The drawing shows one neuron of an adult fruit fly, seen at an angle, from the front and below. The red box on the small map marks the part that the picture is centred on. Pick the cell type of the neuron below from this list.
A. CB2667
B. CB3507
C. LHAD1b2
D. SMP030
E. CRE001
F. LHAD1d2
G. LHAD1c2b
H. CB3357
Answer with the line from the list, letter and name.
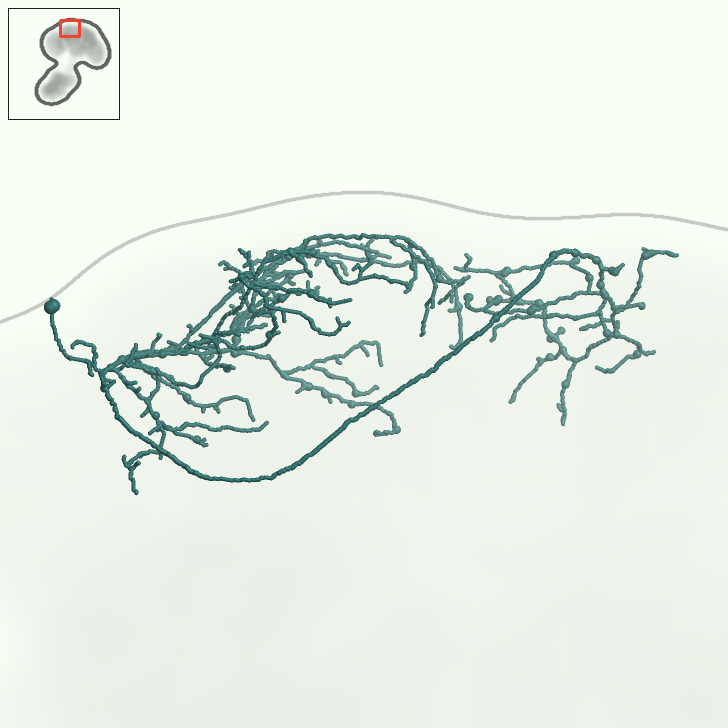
H. CB3357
